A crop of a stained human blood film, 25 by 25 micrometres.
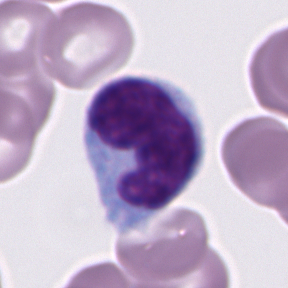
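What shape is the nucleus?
Deeply indented, kidney- or horseshoe-shaped, the notch opening toward the lower left.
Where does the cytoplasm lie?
Pale sky-blue, mostly lower left of the nucleus, leaving a thin rim upper right.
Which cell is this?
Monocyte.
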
